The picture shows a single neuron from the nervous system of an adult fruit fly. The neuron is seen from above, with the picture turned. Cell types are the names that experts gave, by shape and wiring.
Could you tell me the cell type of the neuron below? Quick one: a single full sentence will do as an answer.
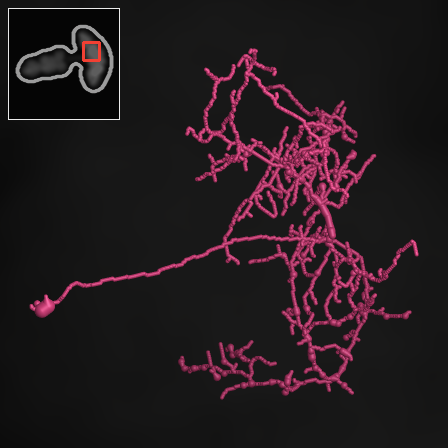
It is PVLP202m that is the cell type of the neuron.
